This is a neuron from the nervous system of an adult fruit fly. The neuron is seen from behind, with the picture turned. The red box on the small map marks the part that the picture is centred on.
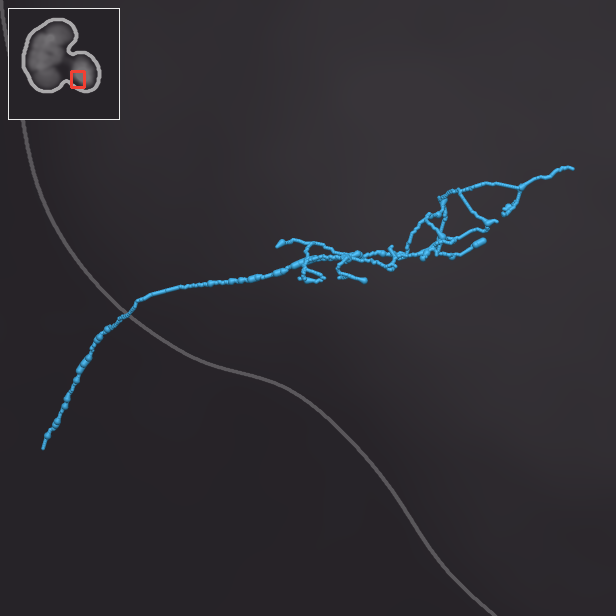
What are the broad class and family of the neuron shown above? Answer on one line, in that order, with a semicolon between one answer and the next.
sensory neuron entering the nerve cord; class mechanosensory tactile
